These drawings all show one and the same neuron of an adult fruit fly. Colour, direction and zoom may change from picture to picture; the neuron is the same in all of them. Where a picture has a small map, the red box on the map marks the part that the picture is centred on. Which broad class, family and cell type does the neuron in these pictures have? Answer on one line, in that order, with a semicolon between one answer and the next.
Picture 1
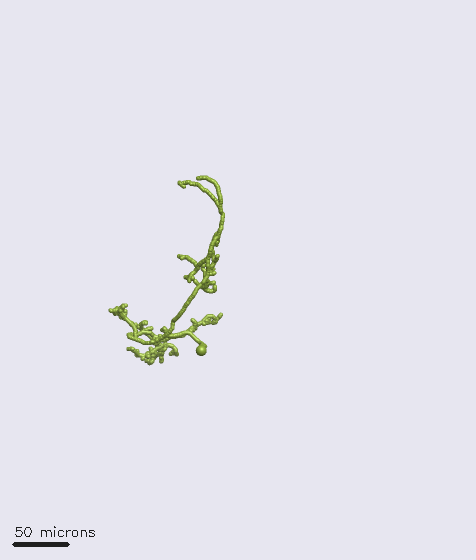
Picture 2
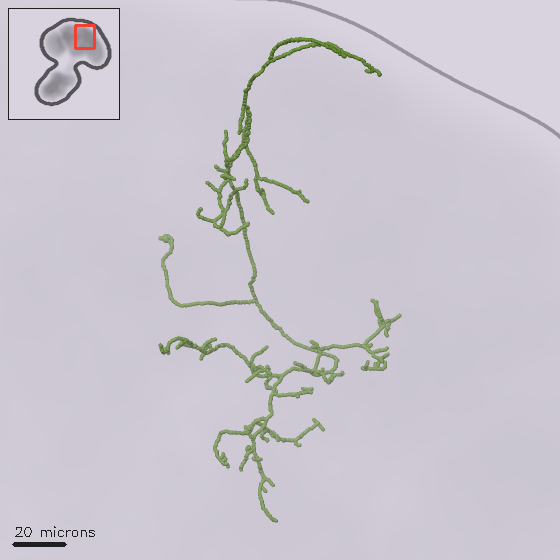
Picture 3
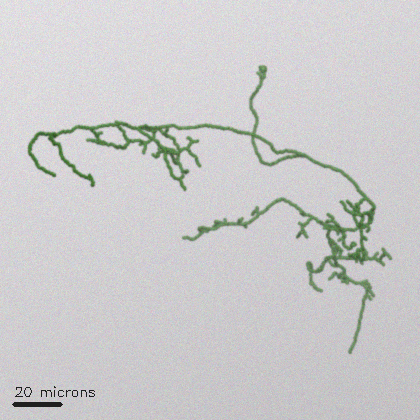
central-brain intrinsic neuron; hemilineage DM3_dorso_lateral; SMP323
